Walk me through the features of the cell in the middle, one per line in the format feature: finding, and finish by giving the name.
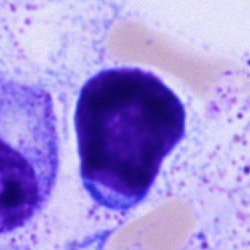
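Nucleus: fills nearly whole cell
Cytoplasm: thin crescent, mainly along lower edge
Colour: visible cytoplasm blue
Chromatin: dark purple, dense throughout
Cell: lymphocyte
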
